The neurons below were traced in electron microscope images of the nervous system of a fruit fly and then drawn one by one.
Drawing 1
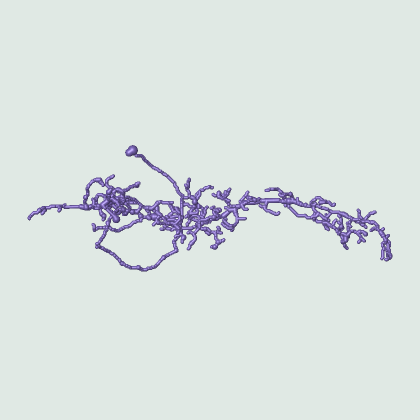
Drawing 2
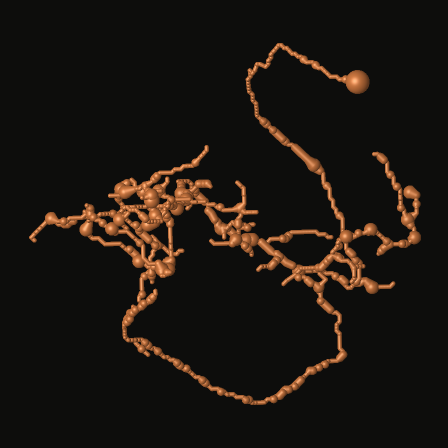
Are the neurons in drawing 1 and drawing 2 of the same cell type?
no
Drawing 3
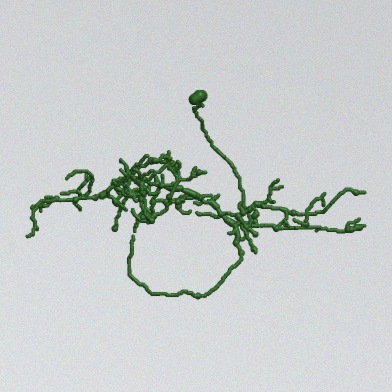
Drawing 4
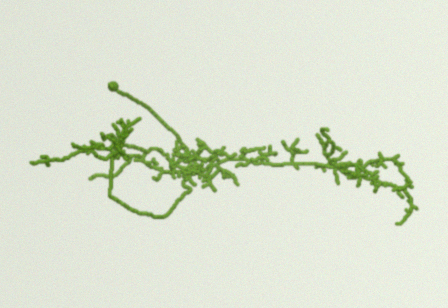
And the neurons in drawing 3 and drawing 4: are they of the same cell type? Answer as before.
no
